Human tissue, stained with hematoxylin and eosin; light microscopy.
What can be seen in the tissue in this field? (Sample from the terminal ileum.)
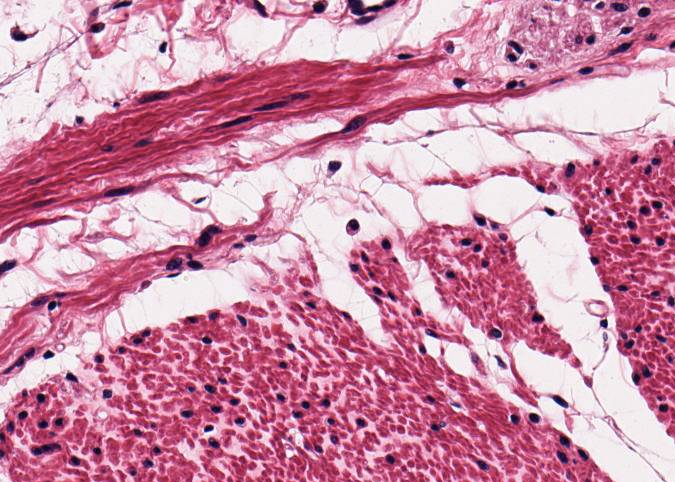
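First, compact pink tissue fills most of the lower half and right side; looser pale tissue and a fibrous band lie above. Next, a band of wavy, deeply eosinophilic fibres rises diagonally across the upper left toward upper right; its nuclei dark, elongated, aligned. Last, at middle right compact tissue breaks into finger-like strips between clear spaces.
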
